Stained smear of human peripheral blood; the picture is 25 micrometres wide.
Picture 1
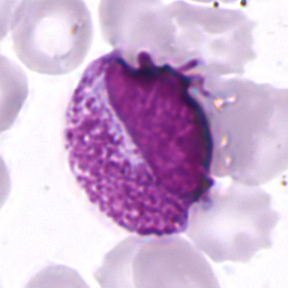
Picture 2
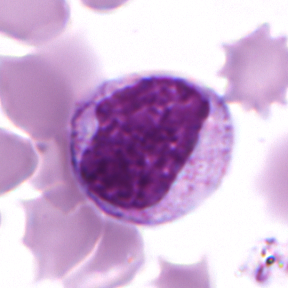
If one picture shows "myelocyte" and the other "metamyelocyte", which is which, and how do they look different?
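Picture 1: myelocyte. Picture 2: metamyelocyte.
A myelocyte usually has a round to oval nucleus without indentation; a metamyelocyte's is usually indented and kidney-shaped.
Picture 1: single unlobed nucleus filling roughly the right half of the cell, its border with the cytoplasm a nearly straight diagonal line.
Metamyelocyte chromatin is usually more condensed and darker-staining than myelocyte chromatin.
Picture 2: chromatin dark purple and coarsely clumped, paler gaps between clumps. Granules also differ: picture 1 cytoplasm is packed with coarse purple granules, sparser in a pale strip along the nuclear border; picture 2 shows fine pink-purple granules scattered through pale pinkish-lilac cytoplasm. Picture 2 outline: round, smooth.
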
